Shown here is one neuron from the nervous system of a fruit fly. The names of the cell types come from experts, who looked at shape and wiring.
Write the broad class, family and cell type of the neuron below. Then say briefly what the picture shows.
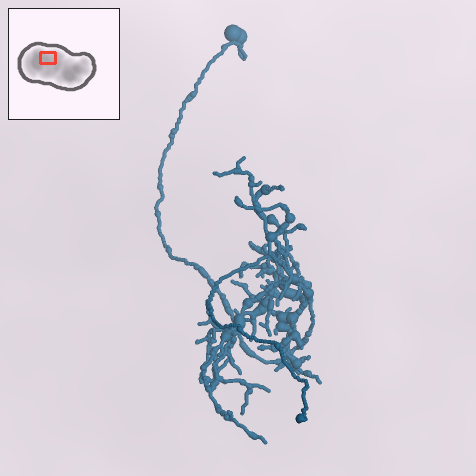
Its broad class is central-brain intrinsic neuron. Its family is called class CX. It is of cell type FC3_c. The cell body is at the top of the picture. The picture shows dozens of branch ends.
